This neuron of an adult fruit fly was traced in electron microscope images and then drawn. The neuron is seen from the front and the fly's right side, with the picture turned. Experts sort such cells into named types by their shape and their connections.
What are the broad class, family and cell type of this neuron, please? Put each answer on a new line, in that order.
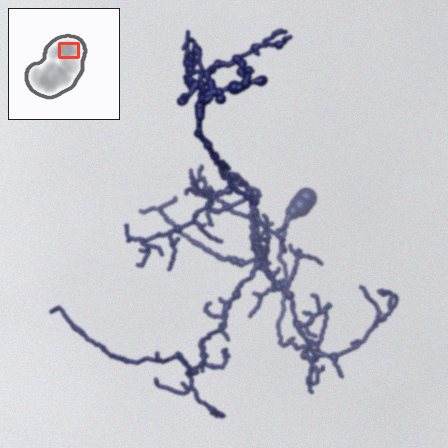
nerve-cord intrinsic neuron
hemilineage 19A
IN19A070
